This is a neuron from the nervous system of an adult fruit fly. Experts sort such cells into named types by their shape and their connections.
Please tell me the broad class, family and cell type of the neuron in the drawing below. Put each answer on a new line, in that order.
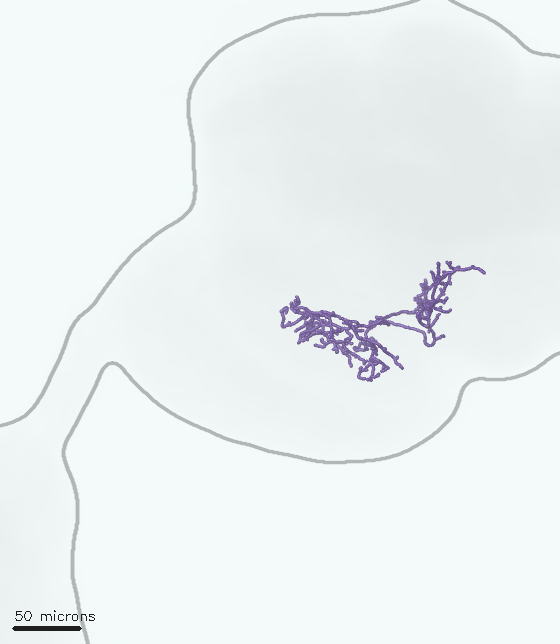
visual projection neuron
hemilineage VPNp&v1_ventral
LoVP95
